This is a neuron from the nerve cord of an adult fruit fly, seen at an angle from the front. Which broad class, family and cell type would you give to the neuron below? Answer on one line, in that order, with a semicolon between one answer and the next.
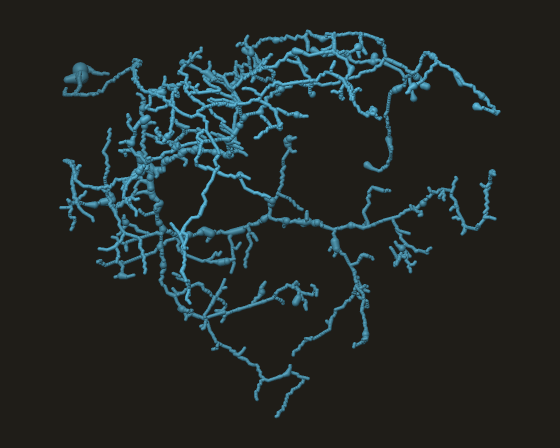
nerve-cord intrinsic neuron; hemilineage 03A; IN03A064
